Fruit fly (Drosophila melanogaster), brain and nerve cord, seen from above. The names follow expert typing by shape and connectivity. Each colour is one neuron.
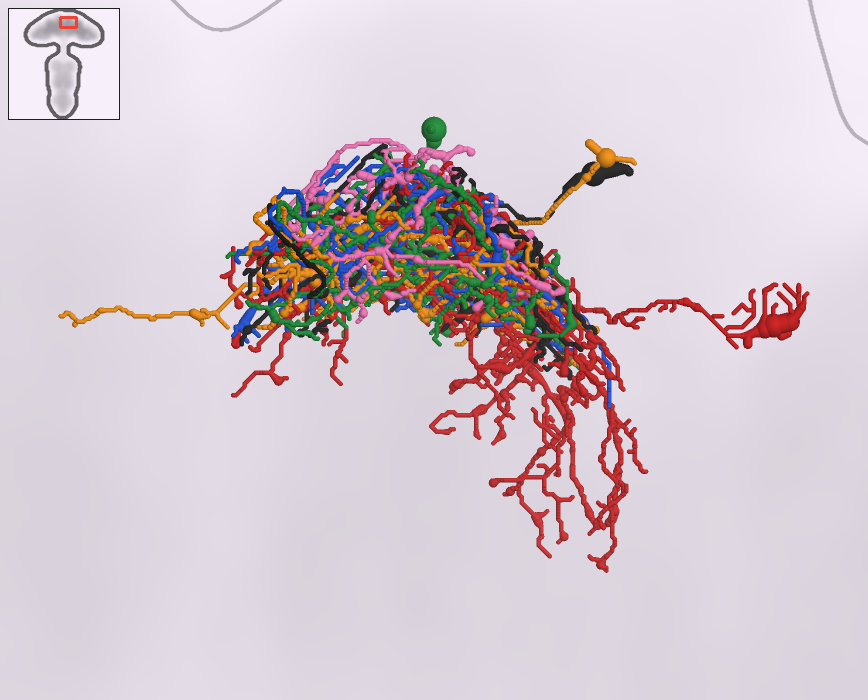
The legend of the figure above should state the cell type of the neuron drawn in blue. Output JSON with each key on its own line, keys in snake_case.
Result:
{
 "cell_type": "GNG606"
}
